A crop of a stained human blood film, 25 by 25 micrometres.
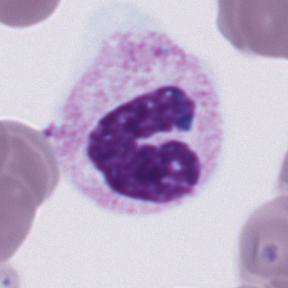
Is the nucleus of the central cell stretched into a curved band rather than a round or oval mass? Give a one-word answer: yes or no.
Yes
